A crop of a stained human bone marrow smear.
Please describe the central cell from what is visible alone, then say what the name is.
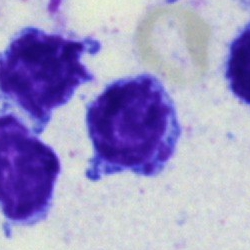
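Look at how dense the chromatin is, stained dark purple. There's hardly any cytoplasm, just a thin blue rim hugging the nucleus. Down at the lower left edge, a few small blue blebs poke out from the cell. So that one's a lymphocyte.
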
